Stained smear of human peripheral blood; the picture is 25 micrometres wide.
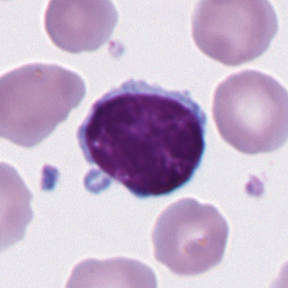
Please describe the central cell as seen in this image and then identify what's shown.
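A round to slightly oval nucleus, without lobes or deep indentation, shows no distinct nucleoli. Around it the cytoplasm forms only a narrow pale blue rim, in which no granules are visible. It is a typical lymphocyte.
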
